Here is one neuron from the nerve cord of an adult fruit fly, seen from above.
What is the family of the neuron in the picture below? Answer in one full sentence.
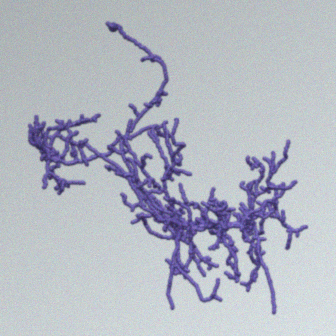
The family designation of this neuron is hemilineage 21A.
